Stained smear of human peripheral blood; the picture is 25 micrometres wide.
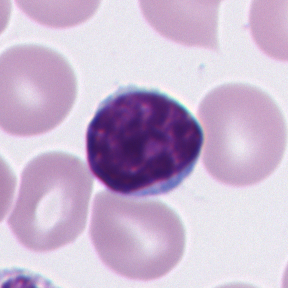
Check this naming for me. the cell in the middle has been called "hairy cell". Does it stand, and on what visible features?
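Verdict: typical lymphocyte, not hairy cell. Point one, cytoplasm: scant, showing mainly as a thin crescent along the lower edge, with the nucleus filling nearly the whole cell.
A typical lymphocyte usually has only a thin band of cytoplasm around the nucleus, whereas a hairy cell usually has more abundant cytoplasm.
This counts for typical lymphocyte and against hairy cell. Point two, chromatin: dark purple and coarsely clumped.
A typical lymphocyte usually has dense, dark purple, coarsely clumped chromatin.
Remaining points: the nucleus is a single rounded mass without lobes, about 10 by 8 micrometres, and the pale blue cytoplasm holds no visible granules.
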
